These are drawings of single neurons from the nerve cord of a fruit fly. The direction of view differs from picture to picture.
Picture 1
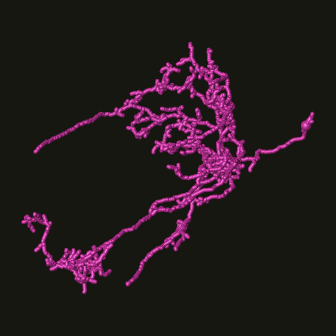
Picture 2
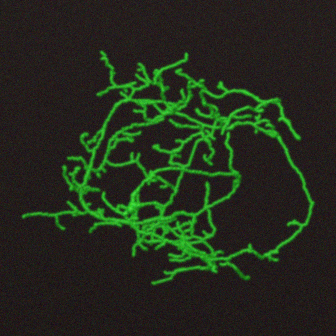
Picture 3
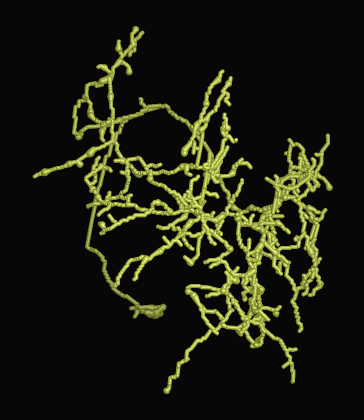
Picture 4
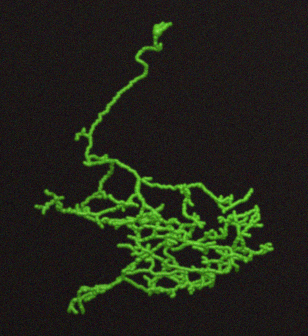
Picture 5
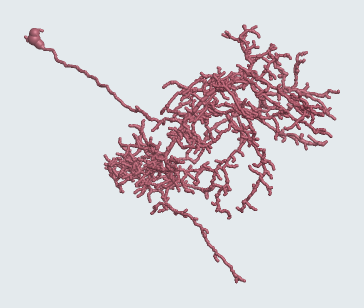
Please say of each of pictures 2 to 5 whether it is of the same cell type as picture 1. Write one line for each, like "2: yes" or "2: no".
2: no
3: no
4: no
5: yes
